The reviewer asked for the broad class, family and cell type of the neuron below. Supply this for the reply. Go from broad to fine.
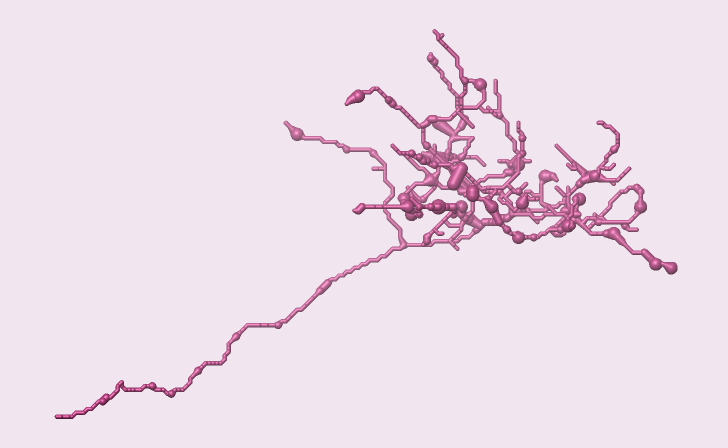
nerve-cord intrinsic neuron; hemilineage 01B; IN01B086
